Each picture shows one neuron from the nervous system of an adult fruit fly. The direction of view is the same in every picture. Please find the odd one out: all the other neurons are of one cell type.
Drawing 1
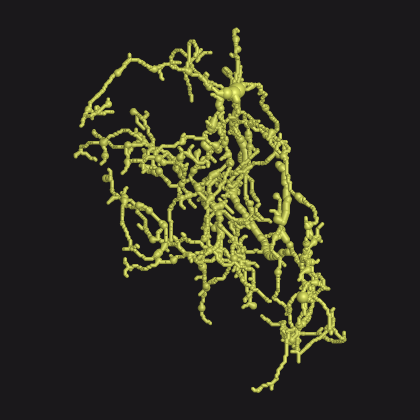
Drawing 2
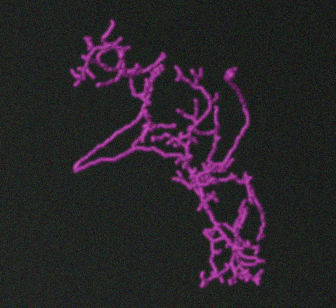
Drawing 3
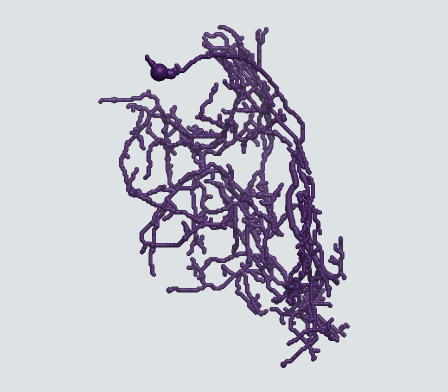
2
